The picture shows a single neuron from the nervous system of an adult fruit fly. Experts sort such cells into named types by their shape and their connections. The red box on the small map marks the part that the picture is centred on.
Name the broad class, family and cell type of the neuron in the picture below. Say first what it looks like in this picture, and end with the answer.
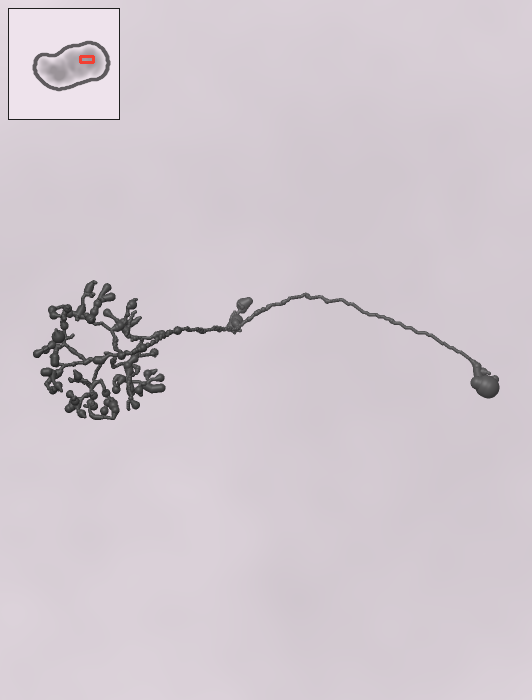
The cell body can be seen on the right of the picture. The picture shows dozens of branch ends. It is a central-brain intrinsic neuron. The family is hemilineage EBa1. It is of cell type ER3d_b.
